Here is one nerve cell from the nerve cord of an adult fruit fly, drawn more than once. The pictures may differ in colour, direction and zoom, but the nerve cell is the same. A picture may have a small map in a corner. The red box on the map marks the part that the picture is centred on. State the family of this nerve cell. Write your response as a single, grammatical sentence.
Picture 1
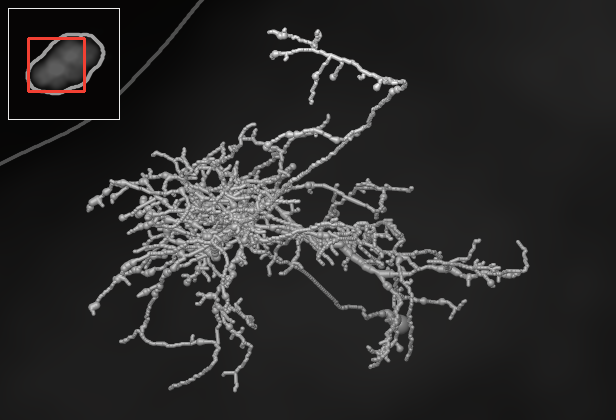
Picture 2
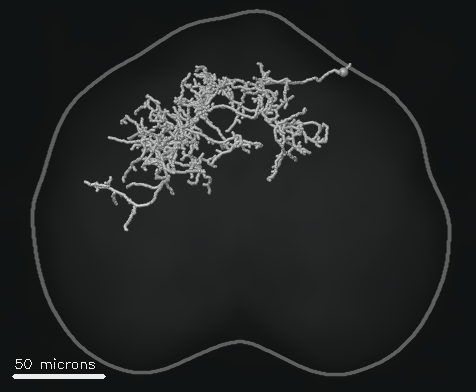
It is hemilineage 12B that names the family of this nerve cell.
